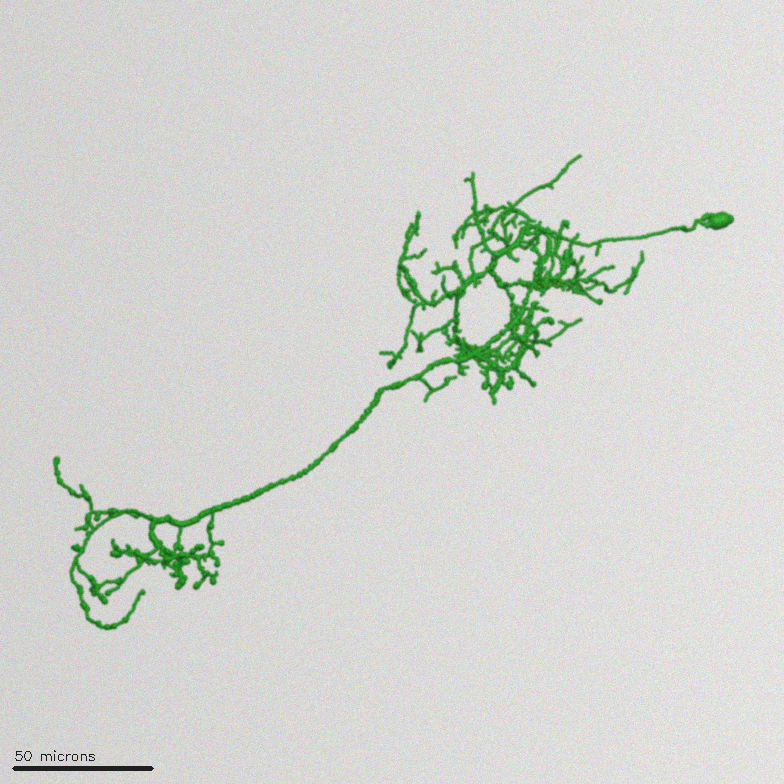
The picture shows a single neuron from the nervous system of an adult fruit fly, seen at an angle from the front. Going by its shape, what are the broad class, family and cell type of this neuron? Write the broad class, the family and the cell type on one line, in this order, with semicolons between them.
nerve-cord intrinsic neuron; hemilineage 05B; IN05B038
